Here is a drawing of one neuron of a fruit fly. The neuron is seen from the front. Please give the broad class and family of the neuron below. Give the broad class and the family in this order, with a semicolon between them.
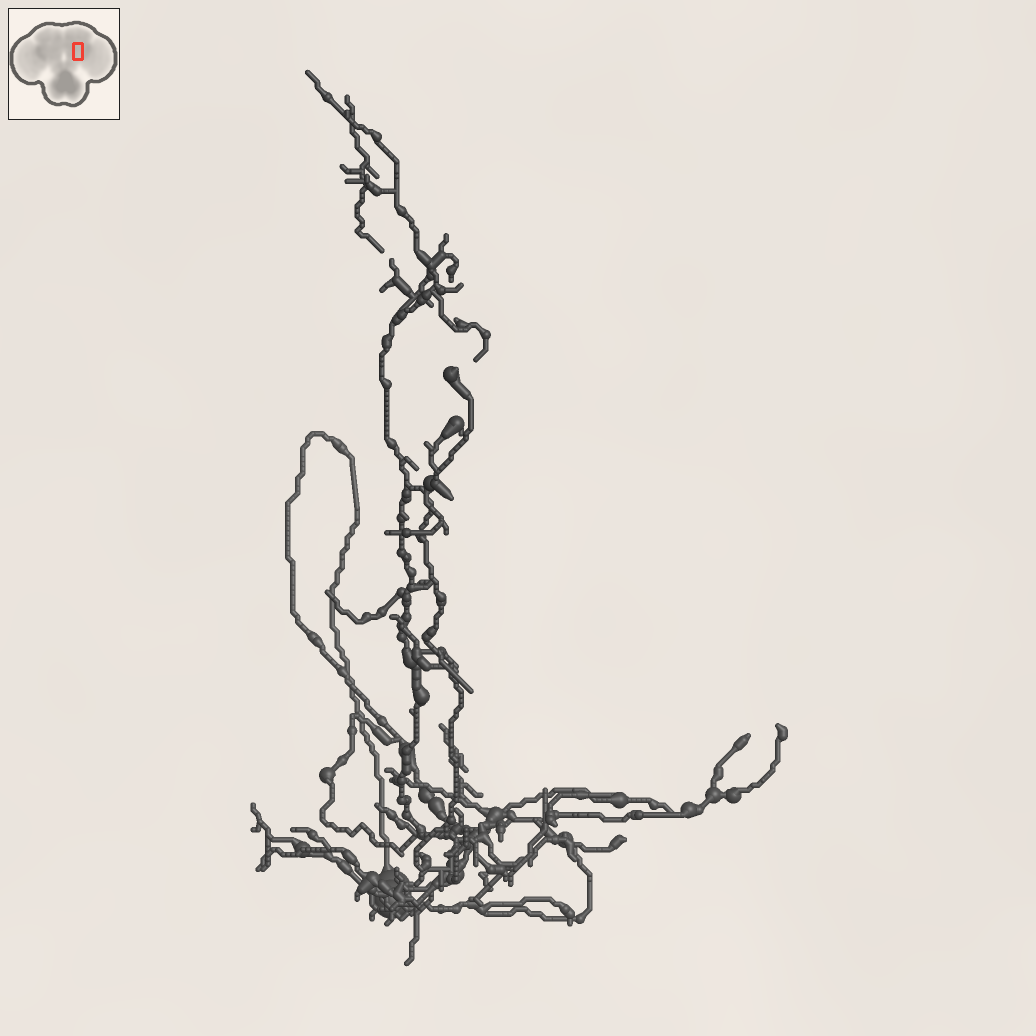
central-brain intrinsic neuron; hemilineage DM5_ventral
